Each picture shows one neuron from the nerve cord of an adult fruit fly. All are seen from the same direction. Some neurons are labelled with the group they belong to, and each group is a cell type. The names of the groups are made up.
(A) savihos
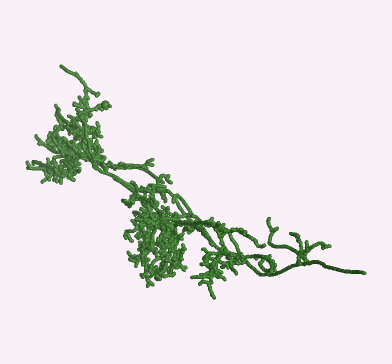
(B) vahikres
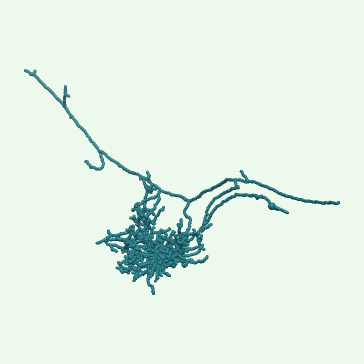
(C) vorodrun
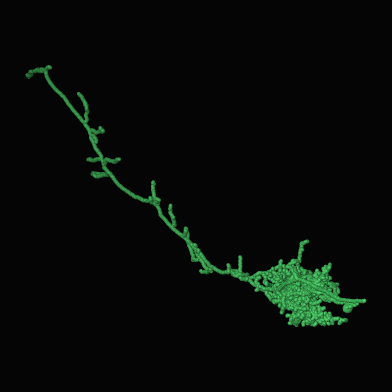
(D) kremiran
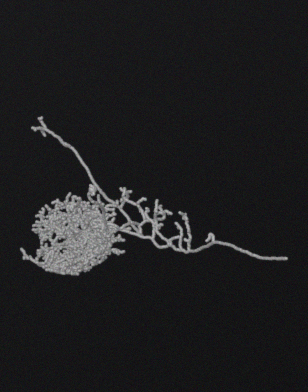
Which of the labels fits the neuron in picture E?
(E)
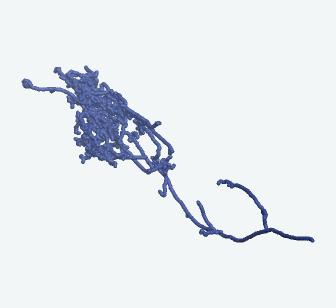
savihos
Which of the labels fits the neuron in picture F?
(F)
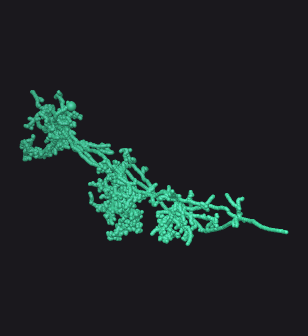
savihos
